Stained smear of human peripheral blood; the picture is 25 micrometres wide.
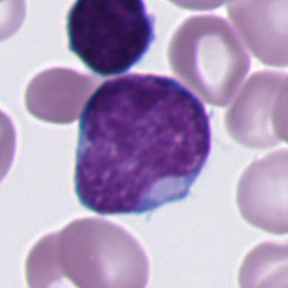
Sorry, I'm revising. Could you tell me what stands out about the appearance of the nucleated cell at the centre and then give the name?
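Outline — roughly round, slightly irregular; nucleus — fills most of the cell; cytoplasmic granules — none visible; right edge — fine thread-like projections extending from it. This cell is a myeloblast.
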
